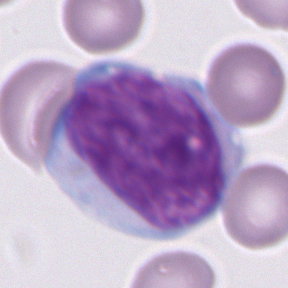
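Myeloblast at the centre of the smear, smooth and rounded in outline. Its nucleus fills most of the cell and sits off-centre toward the upper right, with a smooth edge lacking notches or lobes. No granules are visible in the cytoplasm.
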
